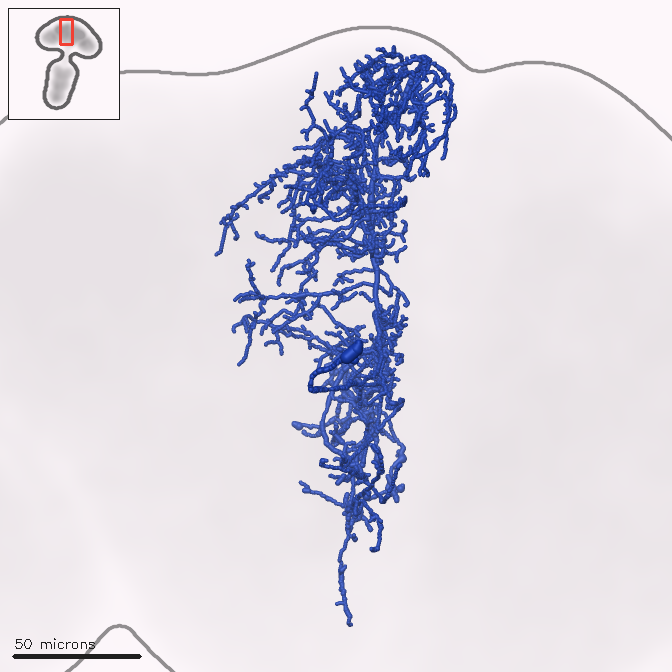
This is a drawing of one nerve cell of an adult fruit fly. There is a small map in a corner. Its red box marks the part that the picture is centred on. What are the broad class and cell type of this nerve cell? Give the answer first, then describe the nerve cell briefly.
Its broad class is central-brain intrinsic neuron. It is of cell type CRE100. The cell body can be seen in the middle of the picture. From top to bottom in the picture it spans about 250 microns. The picture shows more than a hundred branch ends.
